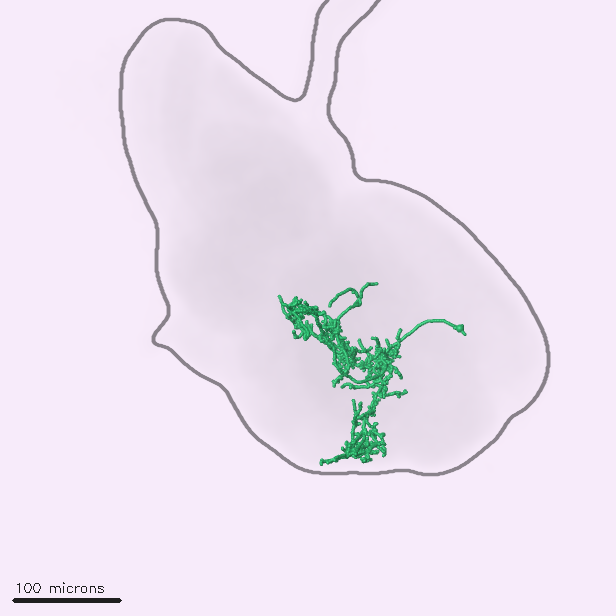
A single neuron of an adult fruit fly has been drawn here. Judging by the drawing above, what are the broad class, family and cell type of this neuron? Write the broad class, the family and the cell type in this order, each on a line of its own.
central-brain intrinsic neuron
hemilineage DL1_ventral
PVLP217m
